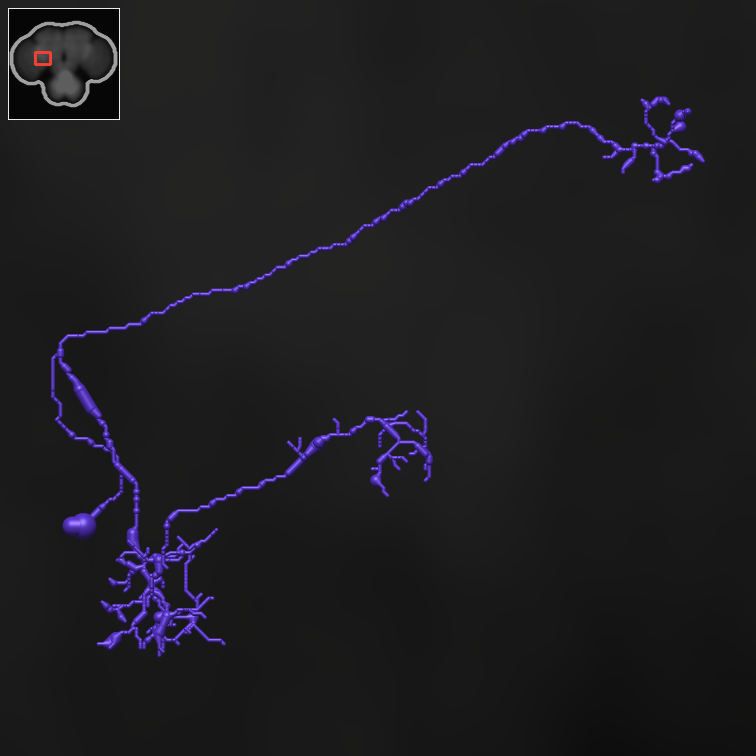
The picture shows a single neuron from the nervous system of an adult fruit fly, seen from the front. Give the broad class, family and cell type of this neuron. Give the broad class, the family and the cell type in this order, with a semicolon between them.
visual projection neuron; LLPC; LLPC1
